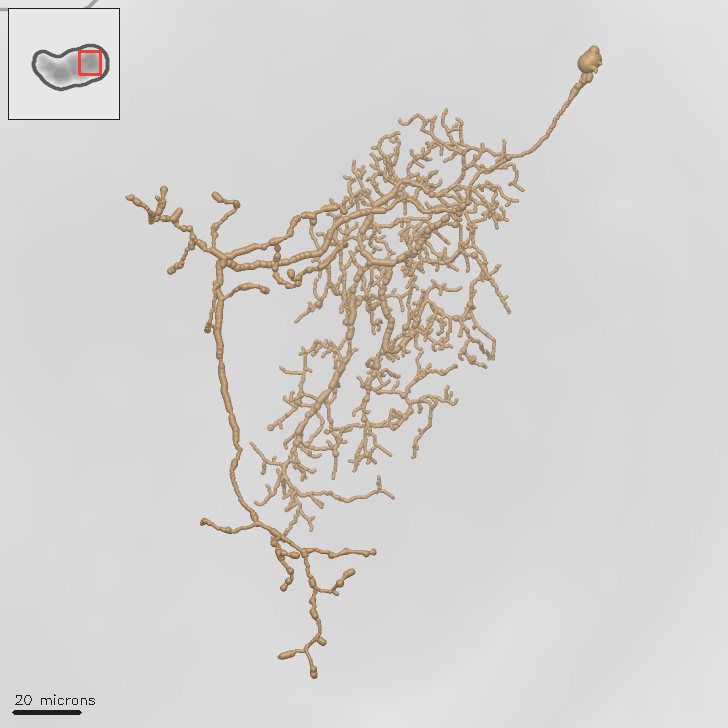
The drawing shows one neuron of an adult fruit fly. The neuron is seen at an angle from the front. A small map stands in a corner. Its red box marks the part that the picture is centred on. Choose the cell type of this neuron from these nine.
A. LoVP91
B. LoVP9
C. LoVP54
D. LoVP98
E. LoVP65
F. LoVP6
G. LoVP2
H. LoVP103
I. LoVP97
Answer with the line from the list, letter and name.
H. LoVP103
